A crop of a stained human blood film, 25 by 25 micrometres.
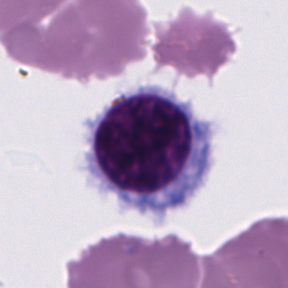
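Hairy cell, the central cell in a peripheral blood smear. Its outline is fringed all round with fine, hair-like cytoplasmic projections. The pale blue cytoplasm forms a rim wider on the lower right than on the upper left. The chromatin is dark purple and coarsely clumped.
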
